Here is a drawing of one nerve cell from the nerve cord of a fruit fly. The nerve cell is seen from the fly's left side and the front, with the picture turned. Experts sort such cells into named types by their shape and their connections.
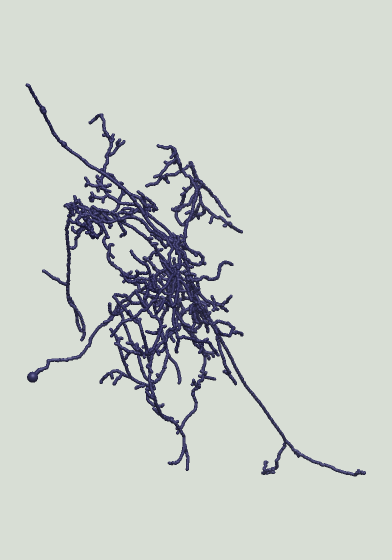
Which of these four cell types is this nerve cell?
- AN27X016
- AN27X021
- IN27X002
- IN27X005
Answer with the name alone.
AN27X016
